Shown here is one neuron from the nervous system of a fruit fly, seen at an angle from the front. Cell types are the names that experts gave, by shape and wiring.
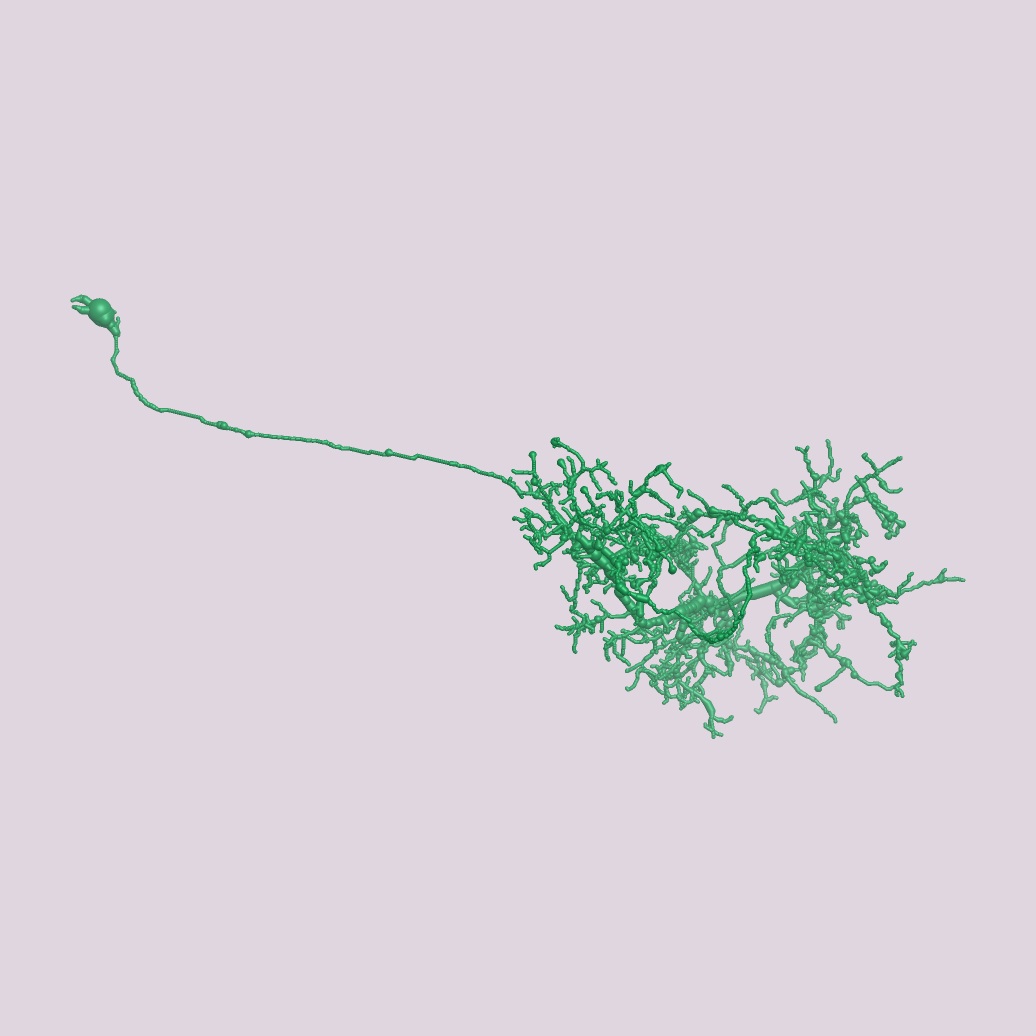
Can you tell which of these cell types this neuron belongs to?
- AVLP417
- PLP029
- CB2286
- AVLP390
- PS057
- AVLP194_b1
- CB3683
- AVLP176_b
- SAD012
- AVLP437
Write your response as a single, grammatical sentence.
This neuron is classified under the cell type PS057.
